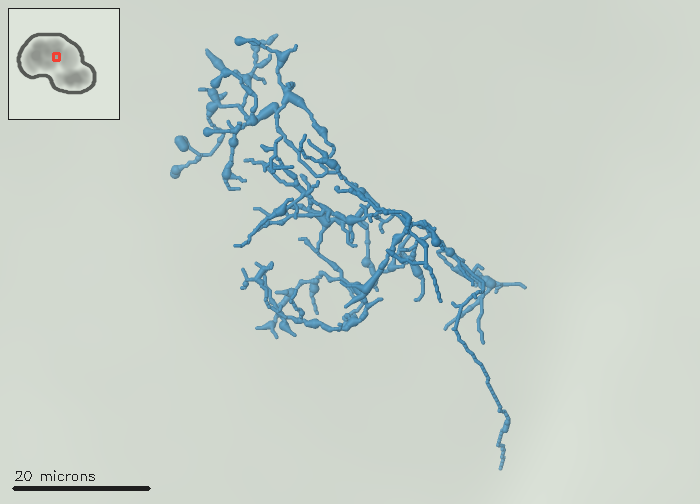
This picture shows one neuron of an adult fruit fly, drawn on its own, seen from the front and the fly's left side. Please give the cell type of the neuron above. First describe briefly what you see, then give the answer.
No cell body is drawn. From top to bottom in the picture it spans about 65 microns. The picture shows dozens of branch ends. It is a central-brain intrinsic neuron. It is of cell type CB1207_b.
